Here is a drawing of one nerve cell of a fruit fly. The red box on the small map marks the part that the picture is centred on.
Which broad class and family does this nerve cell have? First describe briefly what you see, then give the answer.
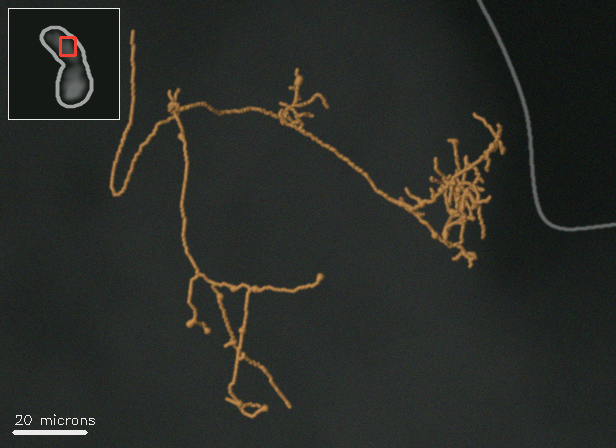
The drawing shows no cell body. By the scale bar it is about 110 microns wide in this view. Dozens of branch ends can be seen. It is a nerve-cord intrinsic neuron. The family is hemilineage 03A.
